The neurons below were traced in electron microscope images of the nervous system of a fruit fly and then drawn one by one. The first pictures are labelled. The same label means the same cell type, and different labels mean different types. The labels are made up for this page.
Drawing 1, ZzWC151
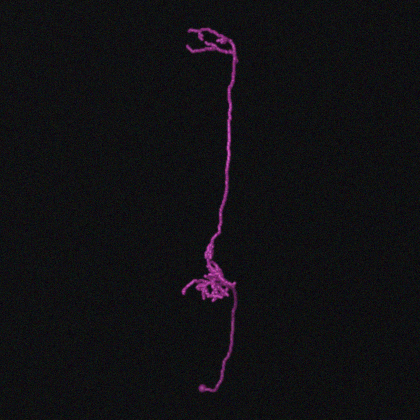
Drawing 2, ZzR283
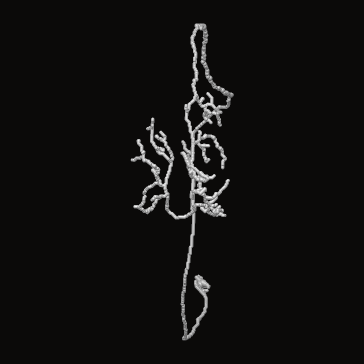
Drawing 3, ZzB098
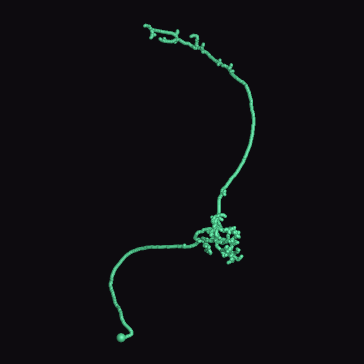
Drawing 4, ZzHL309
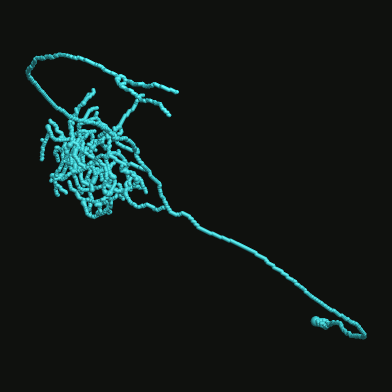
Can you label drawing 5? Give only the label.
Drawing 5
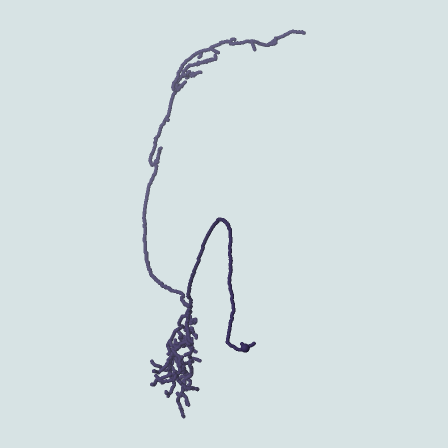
ZzB098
